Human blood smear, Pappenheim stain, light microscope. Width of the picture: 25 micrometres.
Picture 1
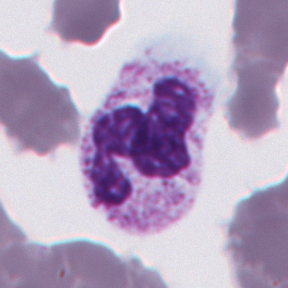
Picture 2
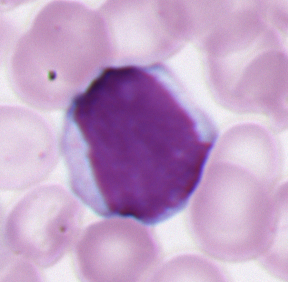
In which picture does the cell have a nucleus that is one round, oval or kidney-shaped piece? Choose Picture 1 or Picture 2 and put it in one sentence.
It is the cell in picture 2 whose nucleus is one compact round, oval or kidney-shaped mass.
